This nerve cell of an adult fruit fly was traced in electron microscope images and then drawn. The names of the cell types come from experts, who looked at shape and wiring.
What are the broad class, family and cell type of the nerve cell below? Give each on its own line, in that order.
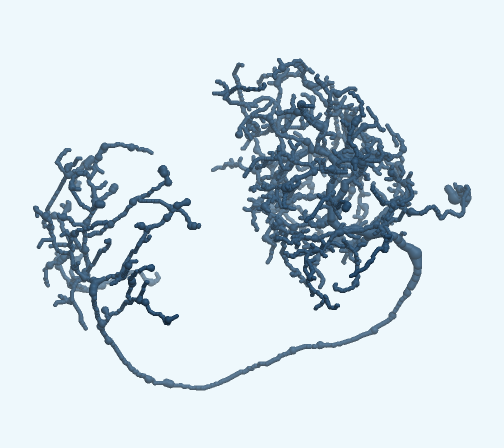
nerve-cord intrinsic neuron
hemilineage 01A
IN01A043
